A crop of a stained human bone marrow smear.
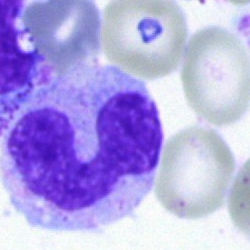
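Band neutrophil, central cell: nucleus bent into a U, its indentation opening upward. Its two arms are joined by a broad band of nuclear material, not a thin strand. Cytoplasm plentiful, pale lilac-blue, with fine pinkish-violet granules scattered through it.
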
